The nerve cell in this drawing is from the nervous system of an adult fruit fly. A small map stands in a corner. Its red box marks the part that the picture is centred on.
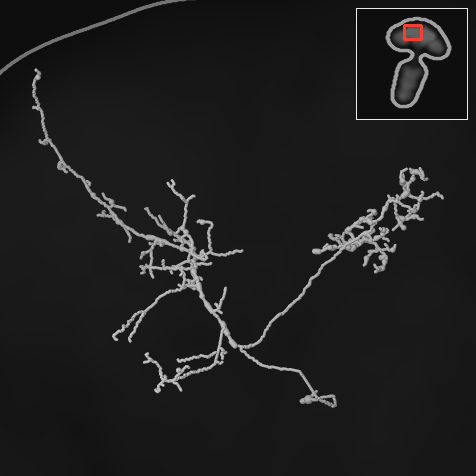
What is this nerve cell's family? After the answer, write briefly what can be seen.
The family is hemilineage DM3_dorso_lateral. This is a central-brain intrinsic neuron. It is in the brain and does not reach the nerve cord. Dozens of branch ends can be seen.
